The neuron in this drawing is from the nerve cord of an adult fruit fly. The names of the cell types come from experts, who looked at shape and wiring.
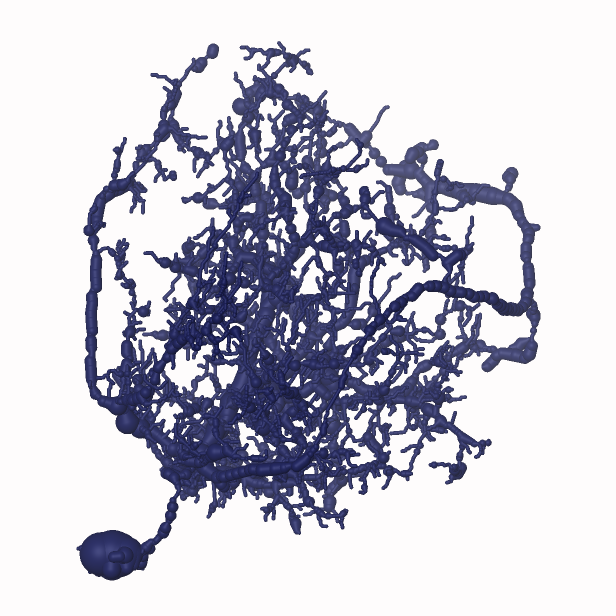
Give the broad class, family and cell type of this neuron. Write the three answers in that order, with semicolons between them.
nerve-cord intrinsic neuron; hemilineage 09A; IN09A002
